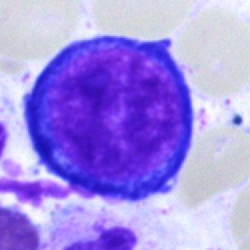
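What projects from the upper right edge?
A small pointed bleb.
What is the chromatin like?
Fine and granular, without coarse dark blocks.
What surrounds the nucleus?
A thin rim of deep blue cytoplasm.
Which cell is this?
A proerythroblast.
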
